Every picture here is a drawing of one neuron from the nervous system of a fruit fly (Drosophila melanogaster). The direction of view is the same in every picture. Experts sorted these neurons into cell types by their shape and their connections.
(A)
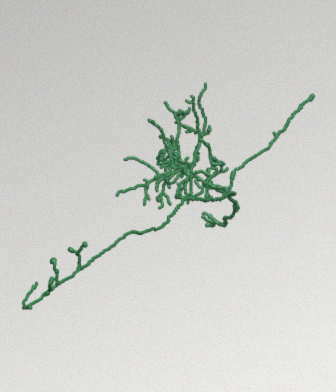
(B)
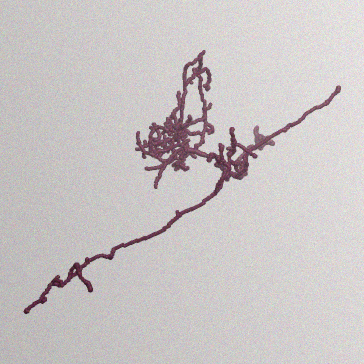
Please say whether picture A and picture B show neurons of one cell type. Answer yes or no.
yes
